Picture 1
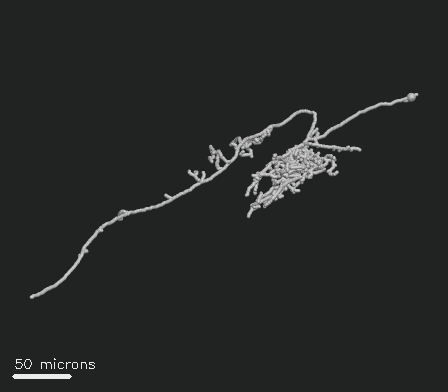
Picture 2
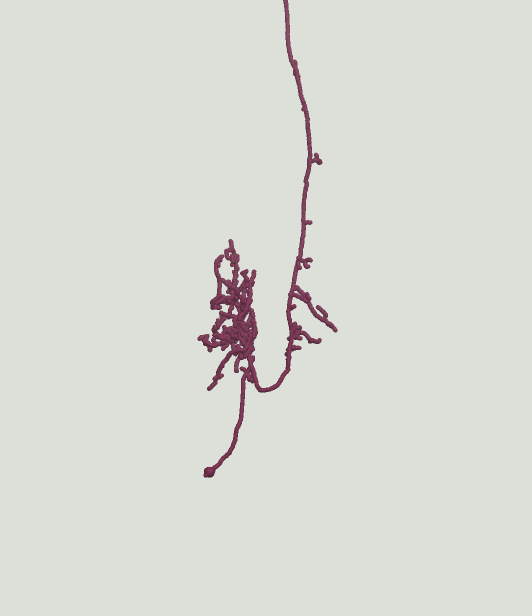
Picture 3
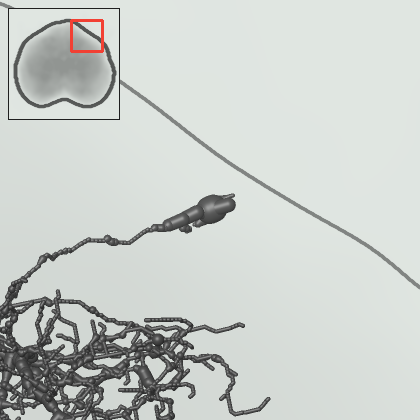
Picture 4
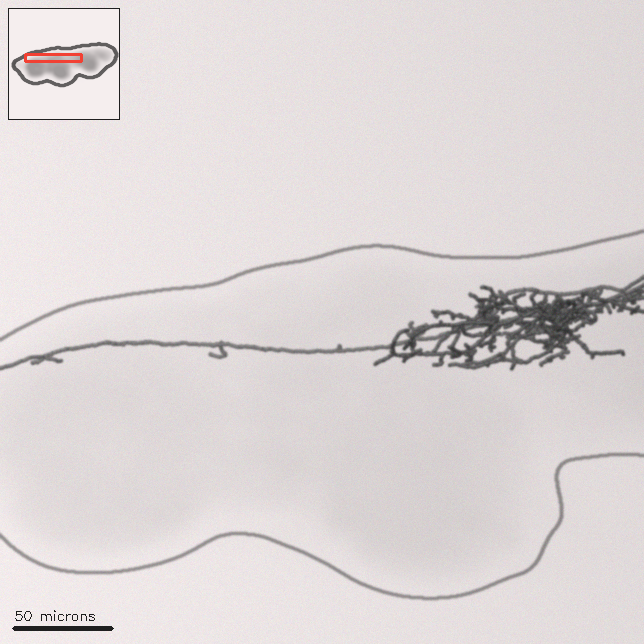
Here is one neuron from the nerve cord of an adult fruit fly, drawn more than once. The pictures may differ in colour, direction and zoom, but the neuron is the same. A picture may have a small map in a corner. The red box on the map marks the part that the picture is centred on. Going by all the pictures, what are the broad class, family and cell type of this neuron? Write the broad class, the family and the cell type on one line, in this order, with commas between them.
ascending neuron, hemilineage 06A, AN06A026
